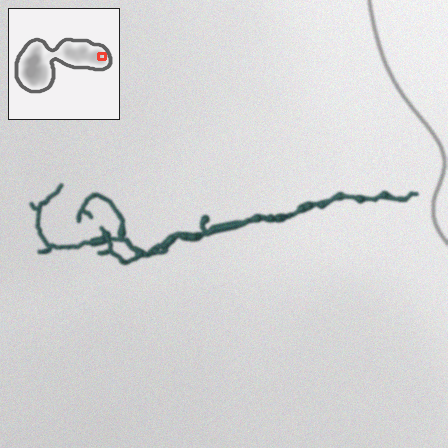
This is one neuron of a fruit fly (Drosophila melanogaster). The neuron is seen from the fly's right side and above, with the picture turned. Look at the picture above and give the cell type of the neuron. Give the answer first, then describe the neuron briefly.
It is of cell type SNta27. Its broad class is sensory neuron entering the nerve cord. No cell body is drawn. It has a dozen or fewer branch ends.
